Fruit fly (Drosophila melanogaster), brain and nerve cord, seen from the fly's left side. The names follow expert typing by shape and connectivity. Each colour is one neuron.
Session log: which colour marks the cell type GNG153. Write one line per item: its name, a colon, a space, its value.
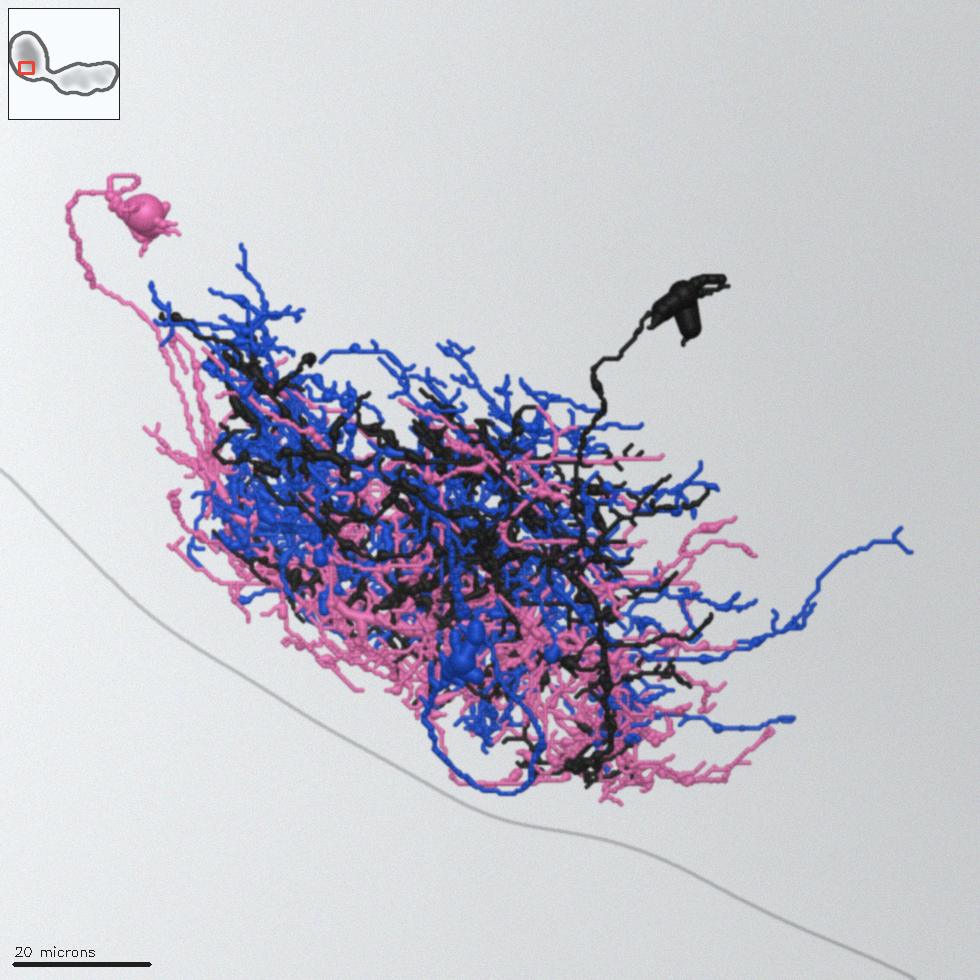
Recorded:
colour: pink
